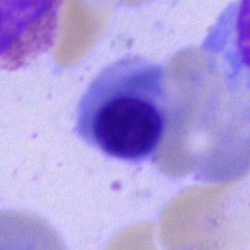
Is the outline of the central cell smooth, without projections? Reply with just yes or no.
Yes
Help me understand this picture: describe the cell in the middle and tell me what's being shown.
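Notice how dense the chromatin is, and how dark purple. Search the nucleus and you won't find a nucleolus. Around it, the cytoplasm is blue and free of granules. So what we have here is an erythroblast.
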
